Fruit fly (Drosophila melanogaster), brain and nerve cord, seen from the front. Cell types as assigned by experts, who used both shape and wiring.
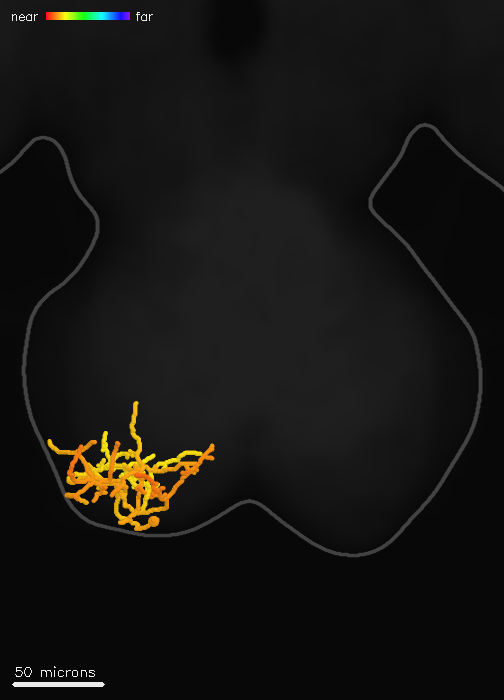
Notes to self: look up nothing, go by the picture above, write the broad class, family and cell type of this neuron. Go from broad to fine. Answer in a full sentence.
A nerve-cord intrinsic neuron of hemilineage 01B, type IN01B064.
